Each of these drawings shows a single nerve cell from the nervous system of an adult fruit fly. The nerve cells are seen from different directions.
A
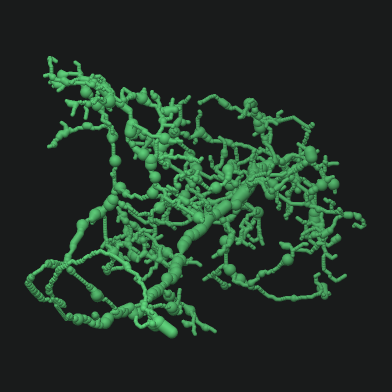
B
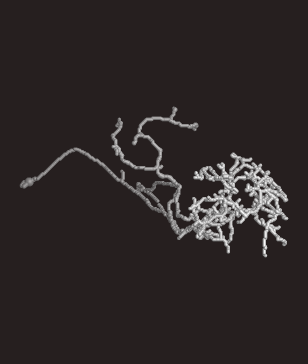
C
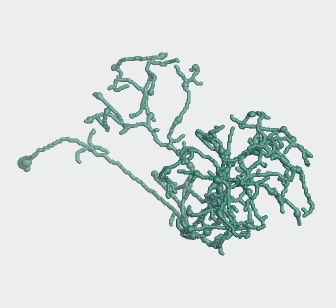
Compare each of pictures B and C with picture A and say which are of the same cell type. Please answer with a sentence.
None of them is of the same cell type.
